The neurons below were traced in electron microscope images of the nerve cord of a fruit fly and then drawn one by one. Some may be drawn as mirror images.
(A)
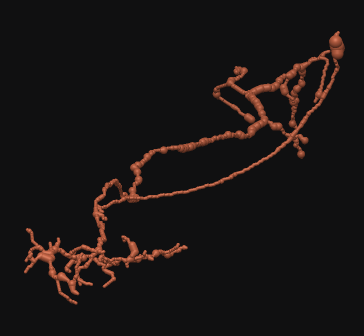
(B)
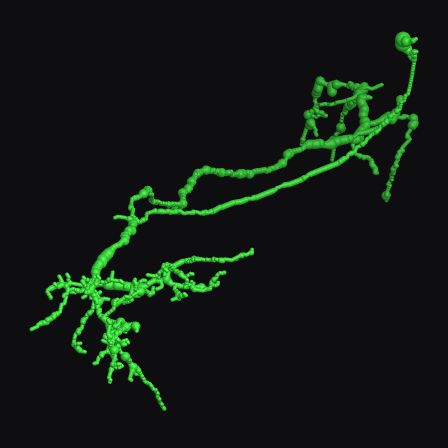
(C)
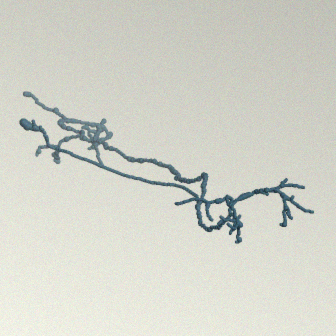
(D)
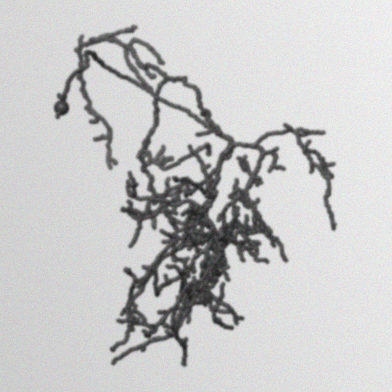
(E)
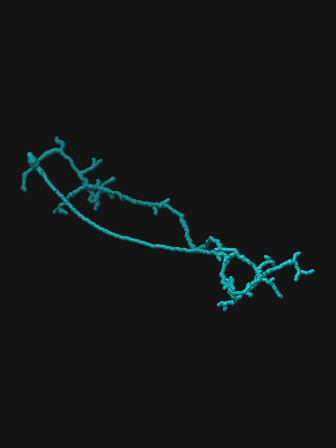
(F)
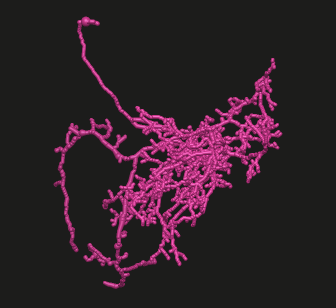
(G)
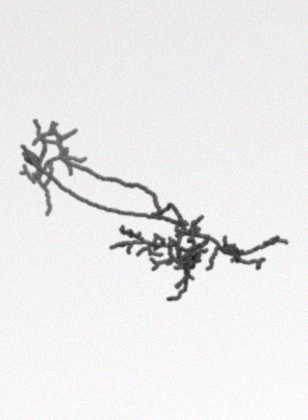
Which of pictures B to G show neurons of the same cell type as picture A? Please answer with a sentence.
Picture B, picture C, picture E and picture G are of the same cell type.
